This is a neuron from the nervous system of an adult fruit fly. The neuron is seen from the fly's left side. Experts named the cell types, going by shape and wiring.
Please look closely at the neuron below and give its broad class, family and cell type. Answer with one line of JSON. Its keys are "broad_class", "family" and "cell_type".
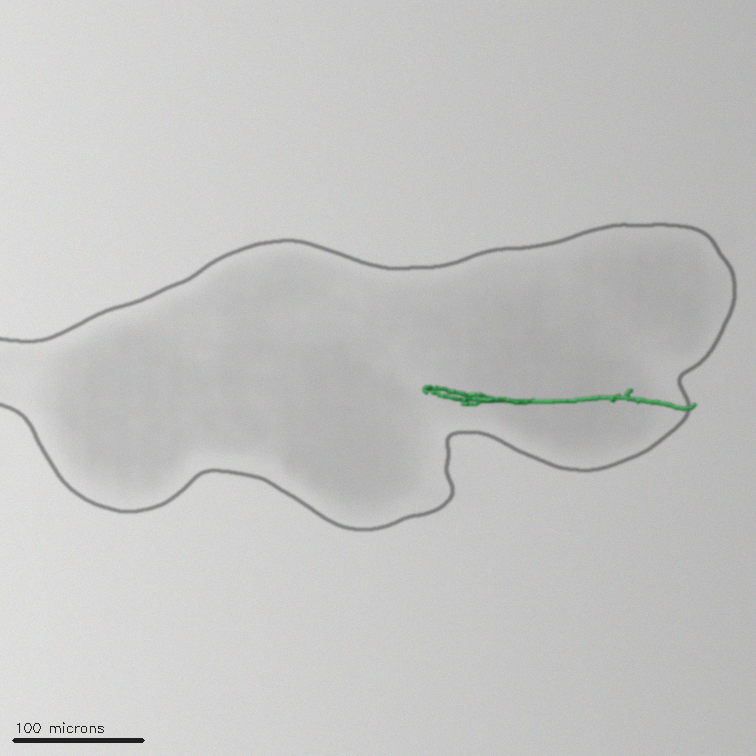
{"broad_class": "sensory neuron entering the nerve cord", "family": "class mechanosensory proprioceptive", "cell_type": "SNpp59"}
